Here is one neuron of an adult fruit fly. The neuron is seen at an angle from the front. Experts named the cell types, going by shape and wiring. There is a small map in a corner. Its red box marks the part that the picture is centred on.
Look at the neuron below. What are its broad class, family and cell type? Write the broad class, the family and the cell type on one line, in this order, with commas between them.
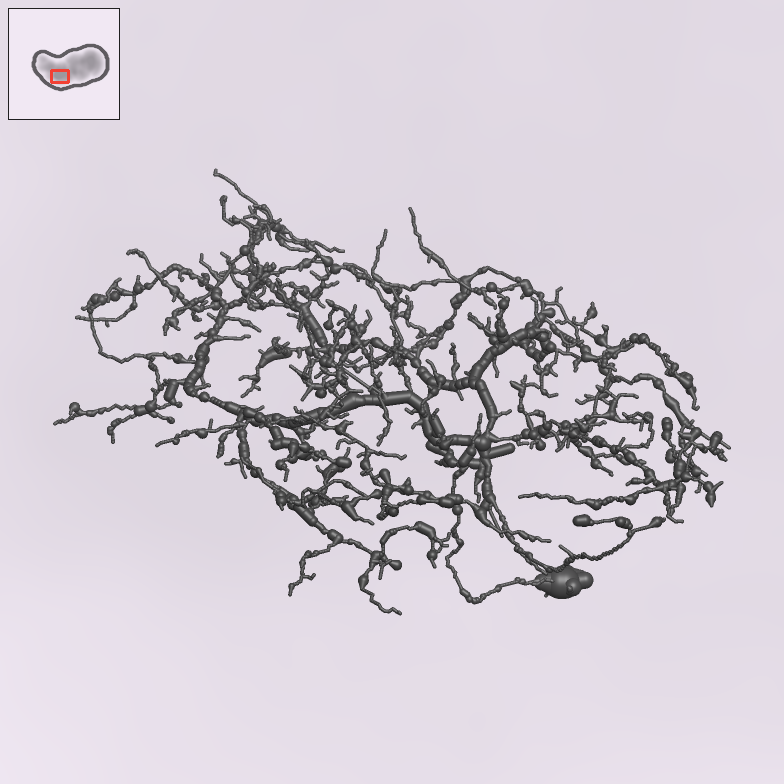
nerve-cord intrinsic neuron, hemilineage 00A, IN00A012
